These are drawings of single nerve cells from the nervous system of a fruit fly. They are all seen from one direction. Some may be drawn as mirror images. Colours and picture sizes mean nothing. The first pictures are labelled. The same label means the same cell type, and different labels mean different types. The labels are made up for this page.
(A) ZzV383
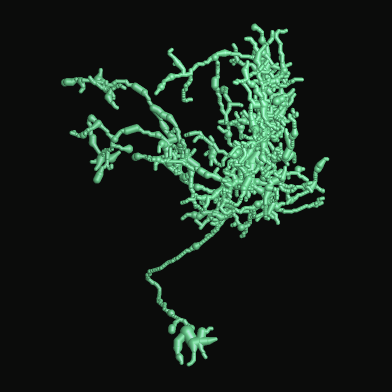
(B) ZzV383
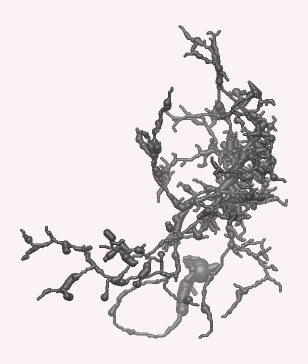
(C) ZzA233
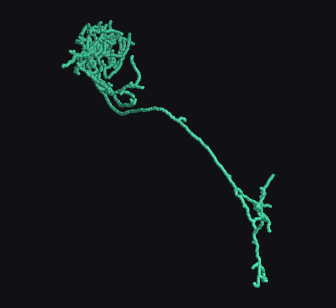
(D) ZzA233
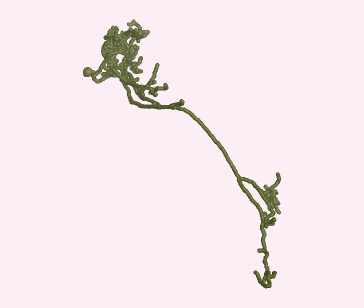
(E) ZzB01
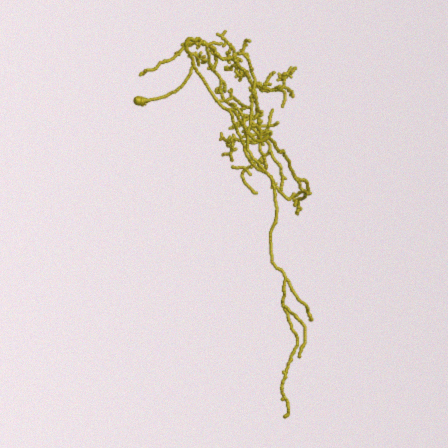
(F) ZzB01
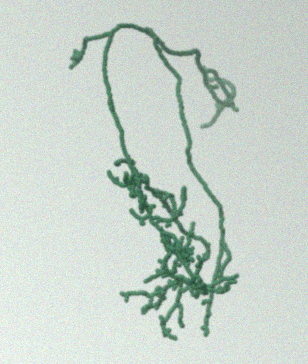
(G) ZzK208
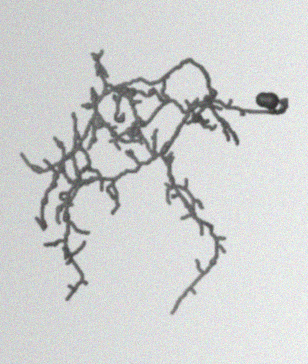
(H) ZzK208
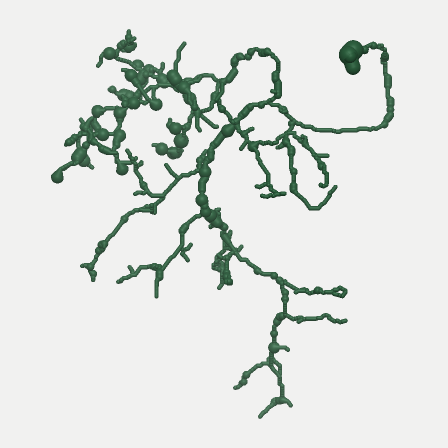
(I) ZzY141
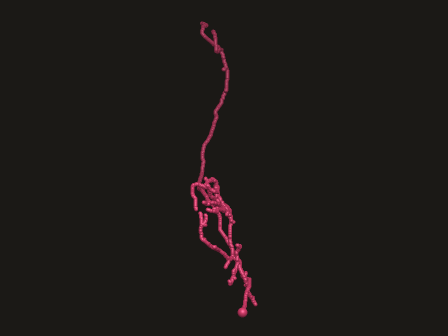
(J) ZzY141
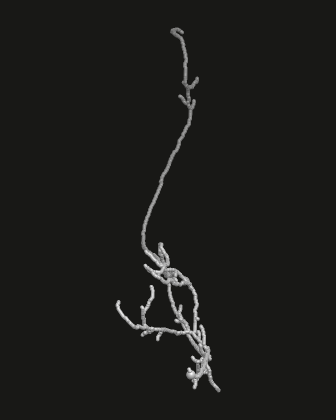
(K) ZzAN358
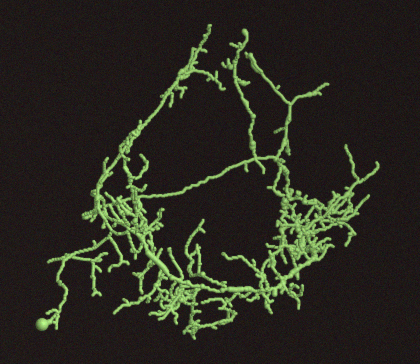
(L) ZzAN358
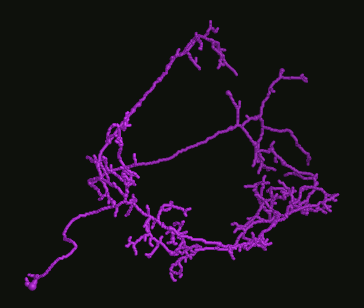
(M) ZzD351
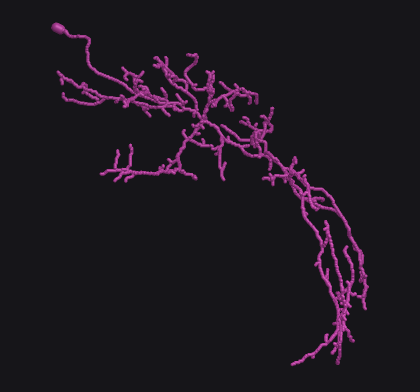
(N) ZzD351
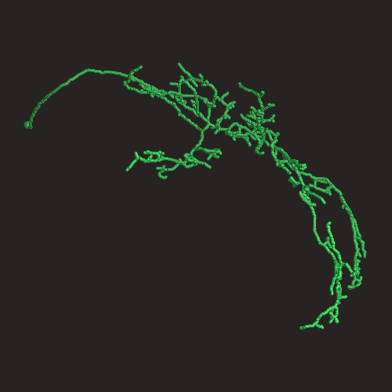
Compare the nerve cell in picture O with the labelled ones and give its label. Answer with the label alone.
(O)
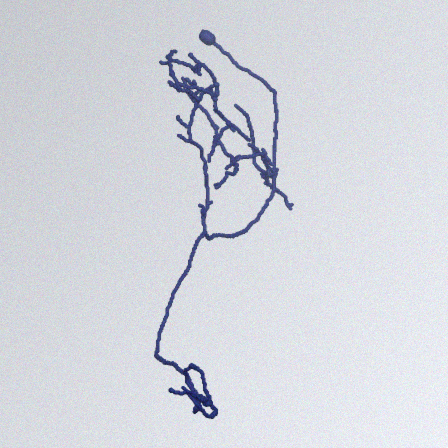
ZzY141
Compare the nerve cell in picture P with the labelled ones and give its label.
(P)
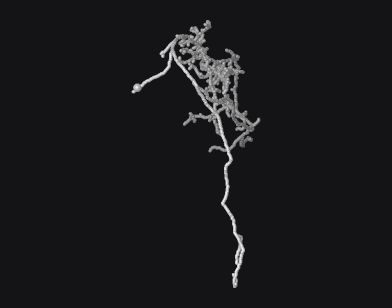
ZzB01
